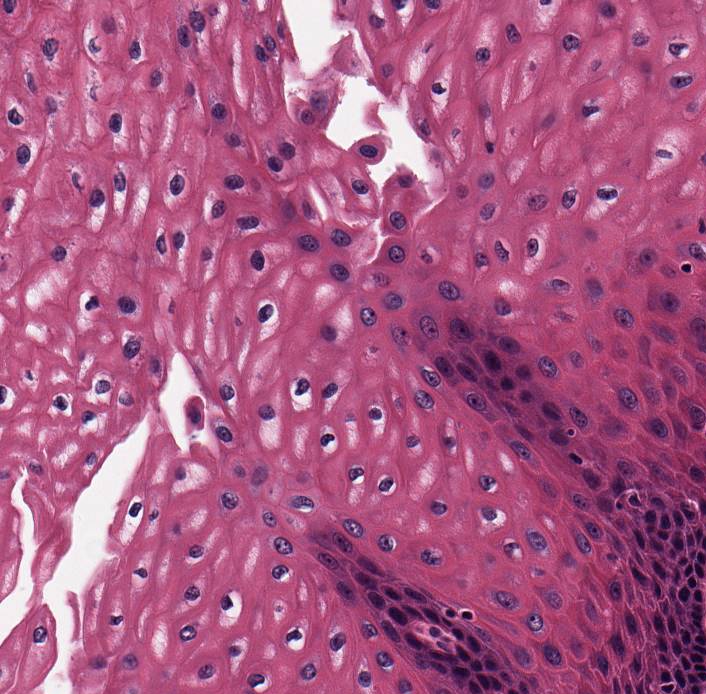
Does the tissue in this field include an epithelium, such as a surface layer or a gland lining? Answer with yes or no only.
Yes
